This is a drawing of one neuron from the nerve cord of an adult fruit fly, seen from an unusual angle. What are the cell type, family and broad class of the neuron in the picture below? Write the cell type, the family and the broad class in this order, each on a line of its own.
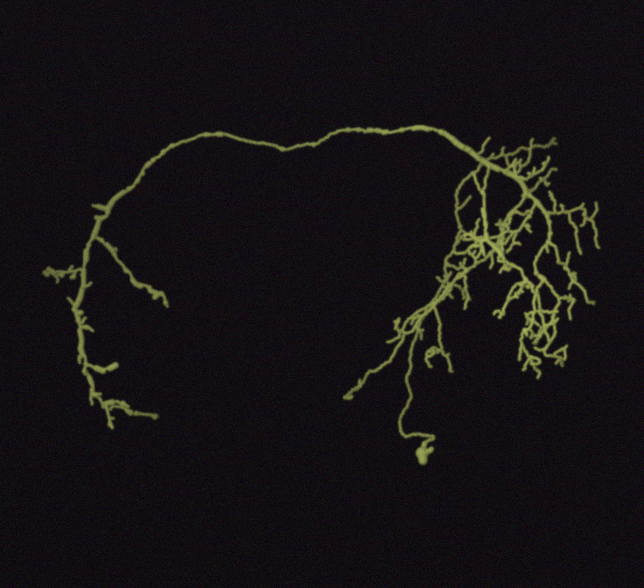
IN14B011
hemilineage 14B
nerve-cord intrinsic neuron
